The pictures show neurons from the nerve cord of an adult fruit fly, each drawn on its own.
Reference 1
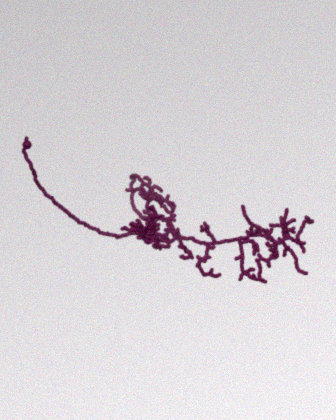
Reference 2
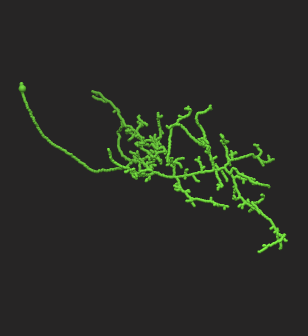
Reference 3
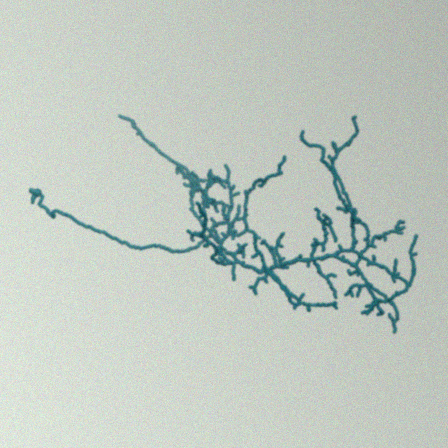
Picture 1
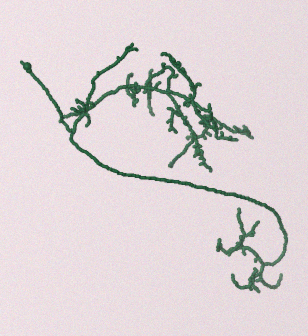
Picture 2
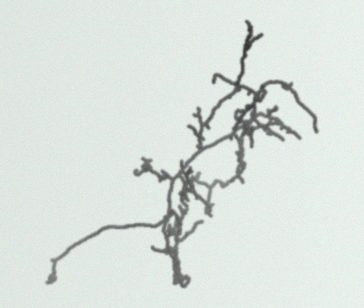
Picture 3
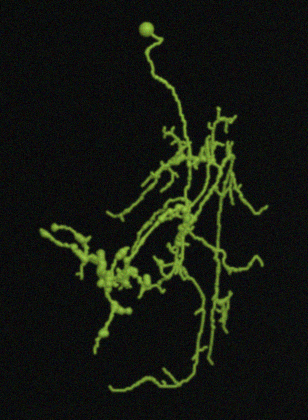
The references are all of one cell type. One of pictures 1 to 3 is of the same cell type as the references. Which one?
Picture 2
